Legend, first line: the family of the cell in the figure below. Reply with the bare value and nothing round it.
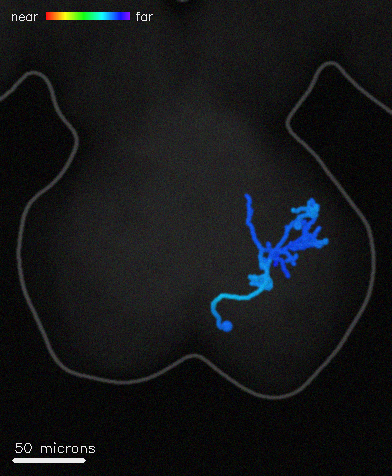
hemilineage 14A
